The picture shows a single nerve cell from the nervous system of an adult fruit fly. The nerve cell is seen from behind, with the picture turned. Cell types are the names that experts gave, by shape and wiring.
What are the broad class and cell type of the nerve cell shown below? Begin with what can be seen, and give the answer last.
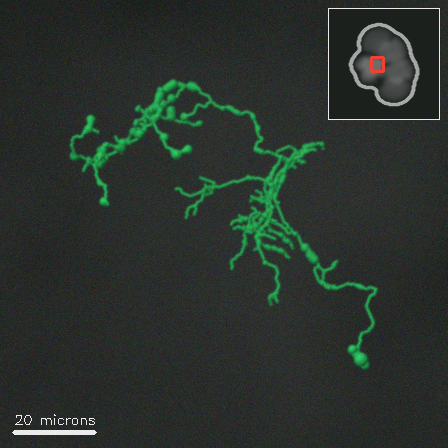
The cell body is at the lower right of the picture. From left to right in the picture it spans about 75 microns. Dozens of branch ends can be seen. This is a nerve-cord intrinsic neuron. It is of cell type INXXX450.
